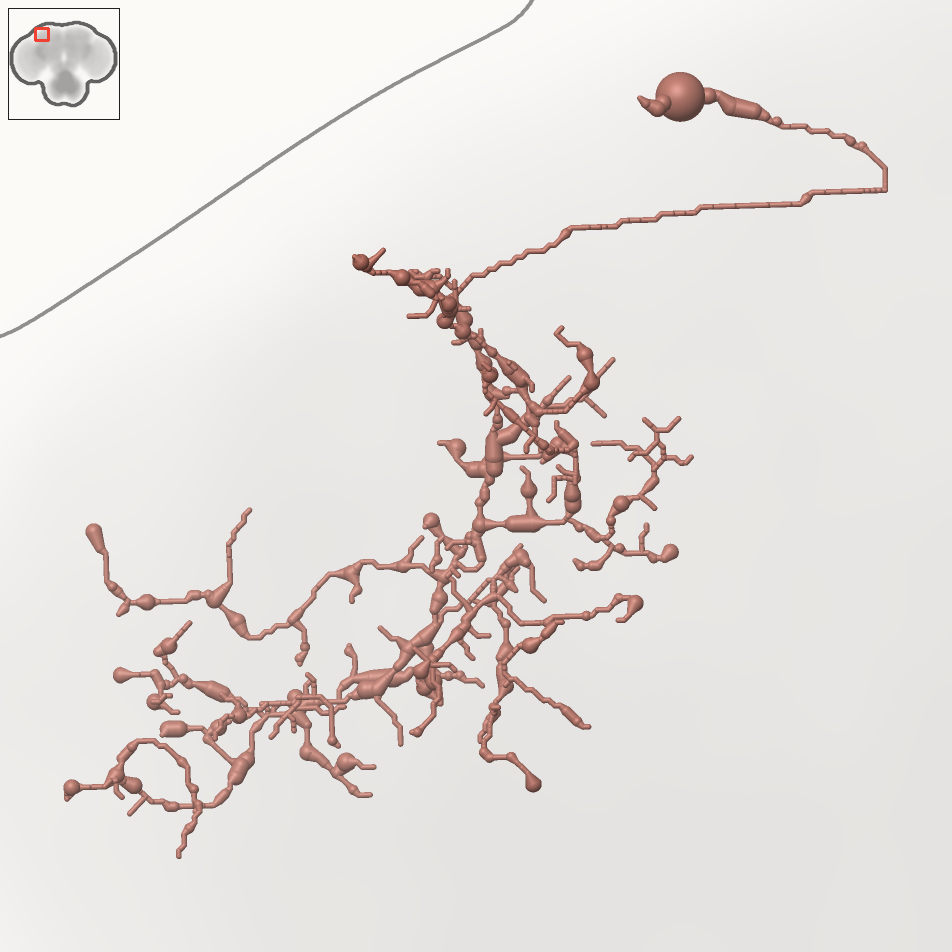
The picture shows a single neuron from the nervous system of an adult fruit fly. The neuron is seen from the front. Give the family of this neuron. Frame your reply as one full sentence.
The neuron is part of the family known as hemilineage LHd2.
